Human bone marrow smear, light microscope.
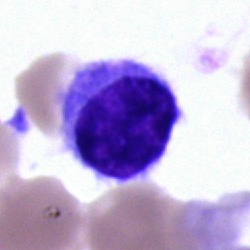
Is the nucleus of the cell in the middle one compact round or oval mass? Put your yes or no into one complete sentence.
Yes, it is a compact round or oval mass that the nucleus forms.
